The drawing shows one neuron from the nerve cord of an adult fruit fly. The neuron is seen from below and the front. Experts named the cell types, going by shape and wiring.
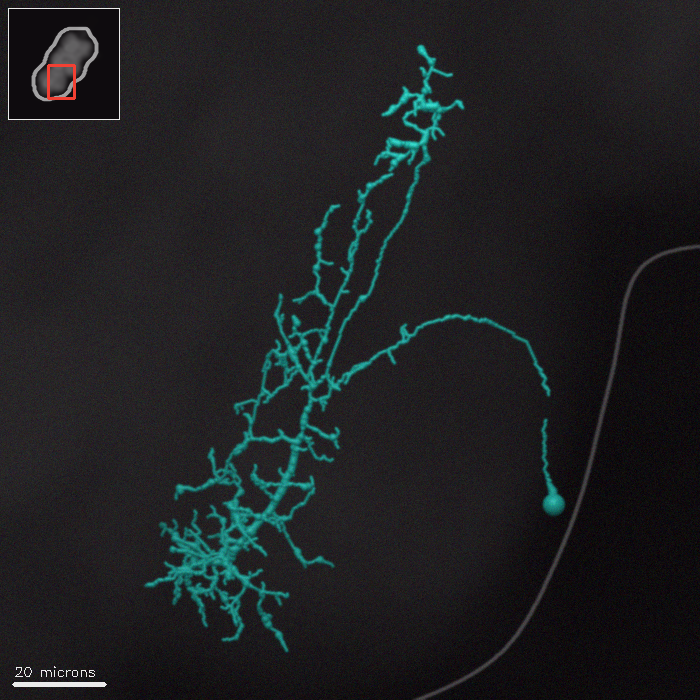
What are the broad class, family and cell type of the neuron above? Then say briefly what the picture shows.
Its broad class is nerve-cord intrinsic neuron. The family is hemilineage 09A. Its cell type is IN09A024. By the scale bar it is about 130 microns tall in this view. As drawn here it is taller than it is wide.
